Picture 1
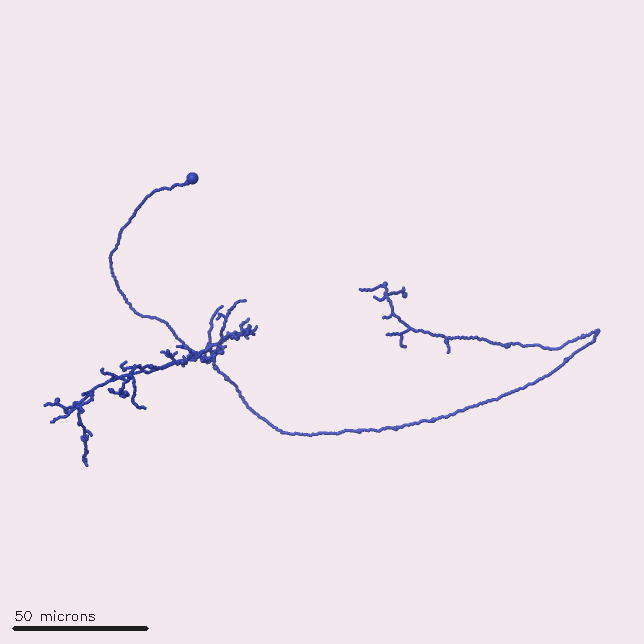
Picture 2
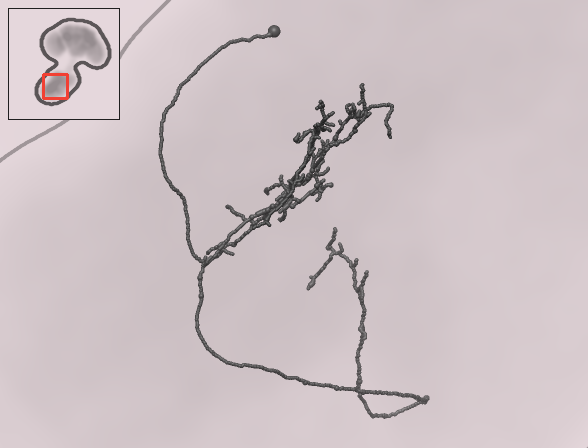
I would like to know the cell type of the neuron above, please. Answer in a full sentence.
The cell type is IN01A087_a.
